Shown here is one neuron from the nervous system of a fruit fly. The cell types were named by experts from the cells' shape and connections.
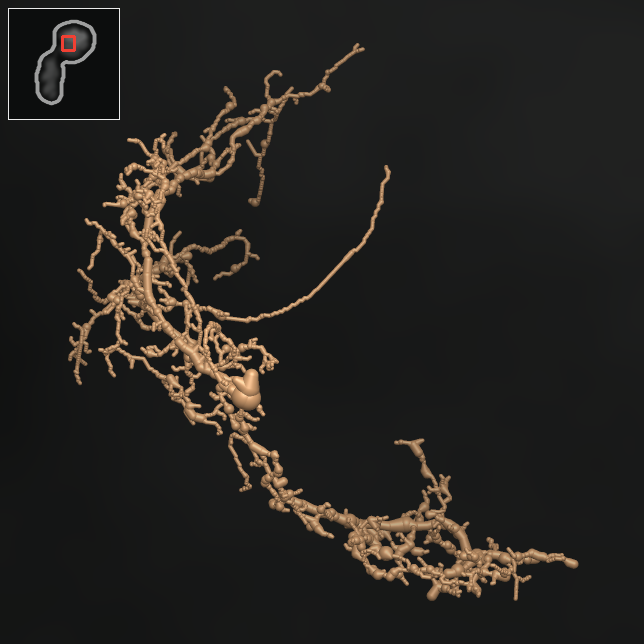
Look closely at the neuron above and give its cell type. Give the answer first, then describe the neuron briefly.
The cell type is GNG306. Its broad class is central-brain intrinsic neuron. The picture shows more than a hundred branch ends. As drawn here it is about as wide as it is tall.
